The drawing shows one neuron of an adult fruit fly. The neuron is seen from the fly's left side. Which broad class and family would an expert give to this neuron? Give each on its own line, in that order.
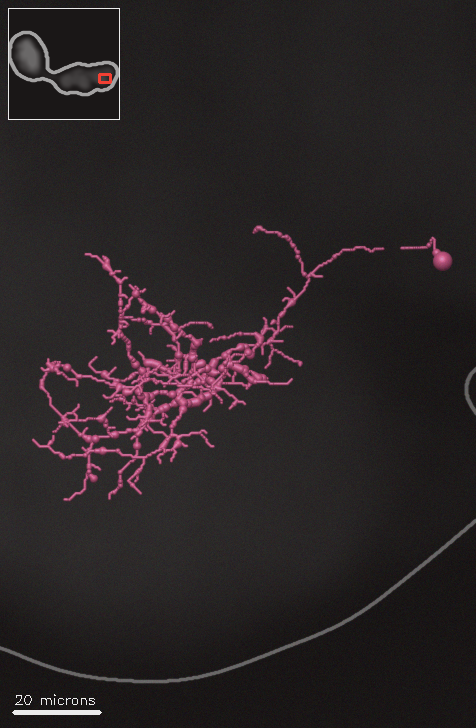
nerve-cord intrinsic neuron
hemilineage 20A.22A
